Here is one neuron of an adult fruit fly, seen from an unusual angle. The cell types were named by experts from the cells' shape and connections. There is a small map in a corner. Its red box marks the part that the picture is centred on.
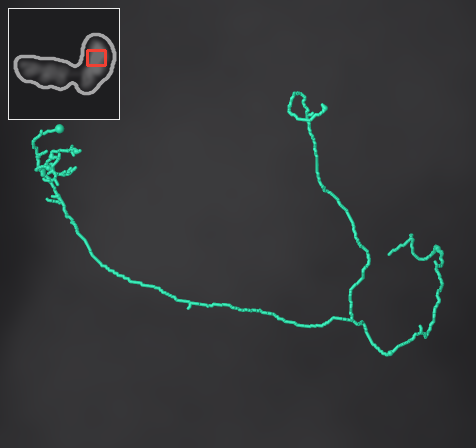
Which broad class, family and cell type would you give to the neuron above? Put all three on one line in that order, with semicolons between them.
central-brain intrinsic neuron; class Kenyon Cell; KCab-m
